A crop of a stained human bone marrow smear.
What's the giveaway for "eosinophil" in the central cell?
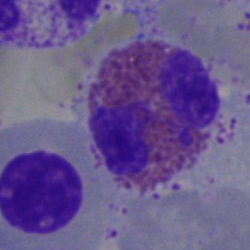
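This cell is an eosinophil.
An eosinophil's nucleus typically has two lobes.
Here both lobes have dense, dark purple chromatin.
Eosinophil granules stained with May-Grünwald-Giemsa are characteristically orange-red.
The coarse granules in this cell are reddish-orange.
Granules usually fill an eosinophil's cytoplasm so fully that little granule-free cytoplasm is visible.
This cell's plentiful cytoplasm, filling the space around and between the two lobes, is packed with granules. Loose granules also lie scattered outside the cell, mostly along its right and lower side.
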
